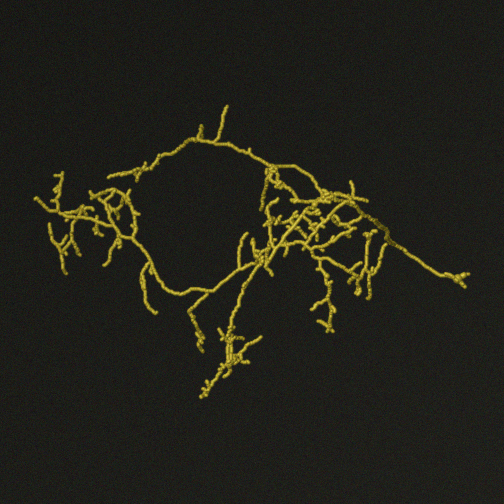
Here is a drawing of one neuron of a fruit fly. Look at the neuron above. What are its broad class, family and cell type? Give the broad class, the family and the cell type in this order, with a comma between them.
central-brain intrinsic neuron, hemilineage LALv1_ventral, PS324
